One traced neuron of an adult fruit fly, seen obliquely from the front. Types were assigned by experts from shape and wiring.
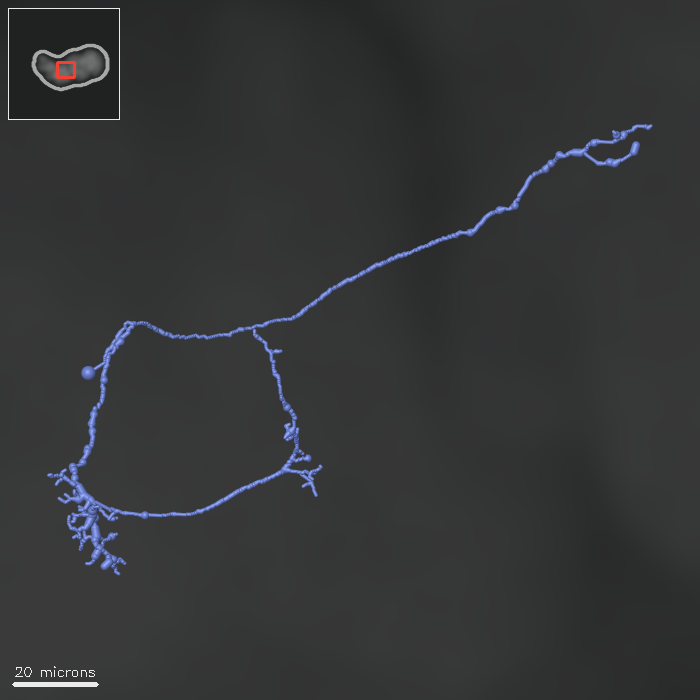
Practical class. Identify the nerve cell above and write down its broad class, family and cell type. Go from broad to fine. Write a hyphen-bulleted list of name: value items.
- broad class: visual projection neuron
- family: LLPC
- cell type: LLPC2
